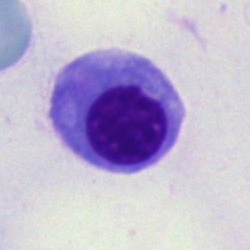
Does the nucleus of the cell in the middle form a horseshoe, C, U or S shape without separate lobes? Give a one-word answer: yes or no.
No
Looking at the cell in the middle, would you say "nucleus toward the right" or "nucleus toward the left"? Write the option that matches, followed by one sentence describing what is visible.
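Nucleus toward the right. The nucleus sits off-centre toward the lower right of the cell.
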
